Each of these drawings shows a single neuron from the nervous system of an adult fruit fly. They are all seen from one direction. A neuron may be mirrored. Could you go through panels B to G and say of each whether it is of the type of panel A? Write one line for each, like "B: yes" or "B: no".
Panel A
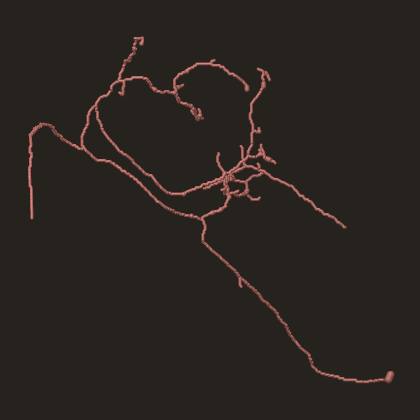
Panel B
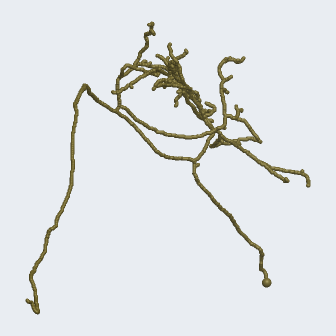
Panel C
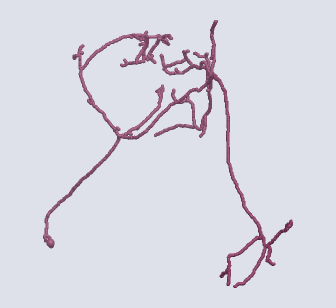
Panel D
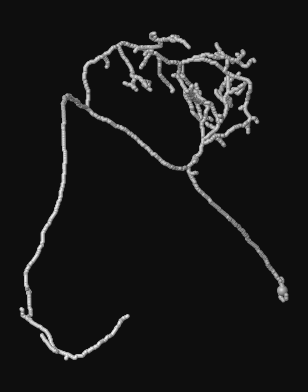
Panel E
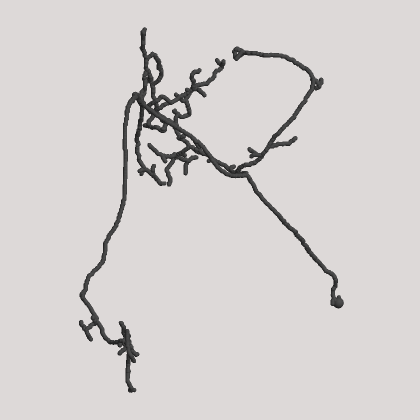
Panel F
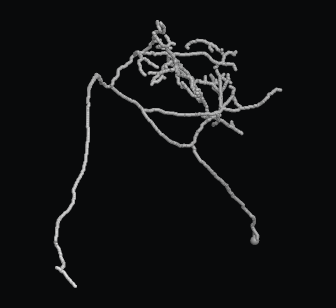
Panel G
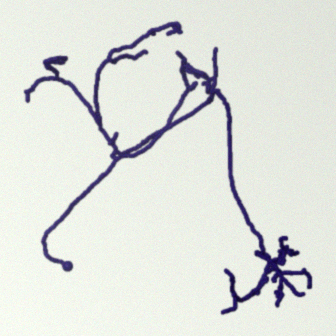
B: yes
C: no
D: yes
E: no
F: yes
G: no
